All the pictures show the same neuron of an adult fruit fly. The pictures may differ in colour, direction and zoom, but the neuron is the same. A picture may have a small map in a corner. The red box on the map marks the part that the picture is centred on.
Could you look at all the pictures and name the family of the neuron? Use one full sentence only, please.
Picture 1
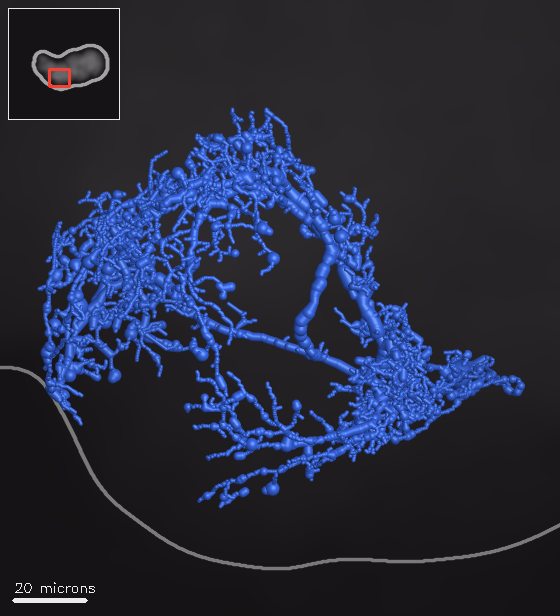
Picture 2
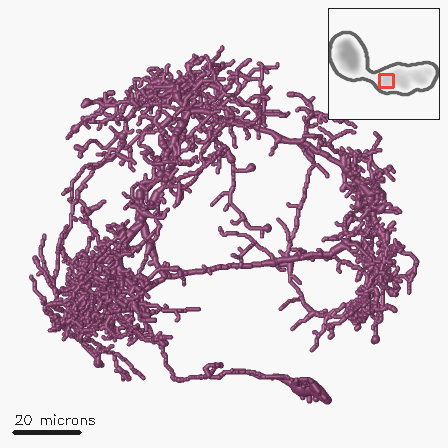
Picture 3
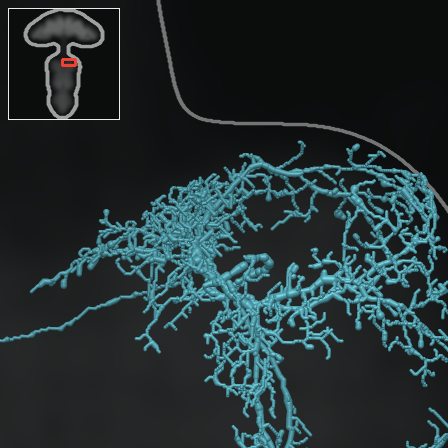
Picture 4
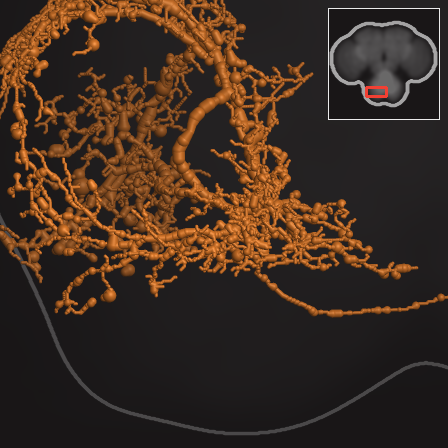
Family hemilineage 13B is where this neuron is grouped.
